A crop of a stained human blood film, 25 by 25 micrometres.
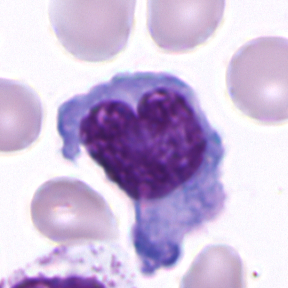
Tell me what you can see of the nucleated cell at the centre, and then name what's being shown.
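The outline is irregular, a broad cytoplasmic extension reaching down below the nucleus. Cytoplasm is widest below and right of the nucleus, thin on the left. Its nucleus, about 11 micrometres across, is notched along the upper edge into a heart-like shape, with dark purple, patchy chromatin. This is a plasma cell.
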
